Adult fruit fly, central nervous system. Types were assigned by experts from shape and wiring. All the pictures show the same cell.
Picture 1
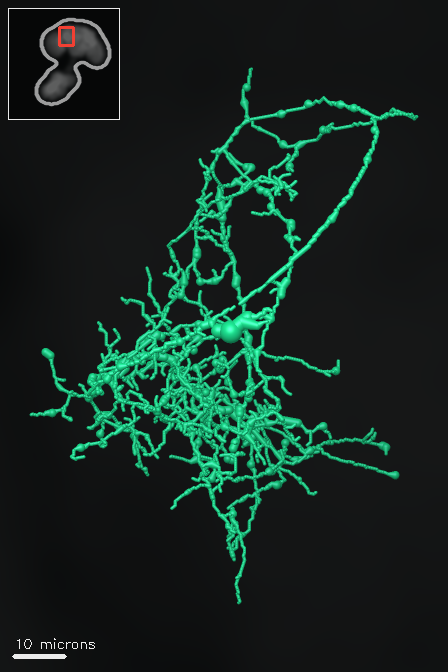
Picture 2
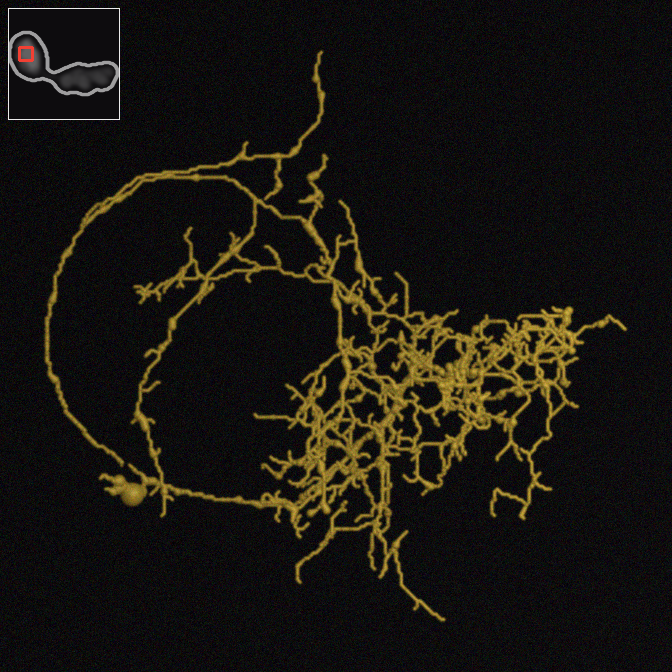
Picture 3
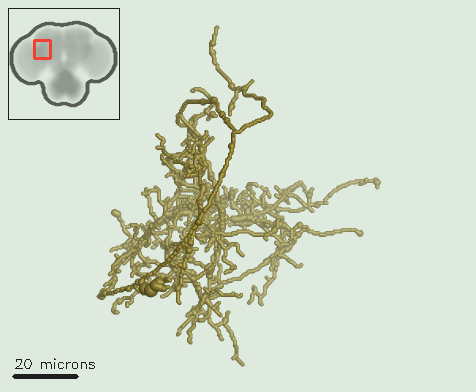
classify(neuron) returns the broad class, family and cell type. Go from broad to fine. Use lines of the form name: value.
broad class: central-brain intrinsic neuron
family: hemilineage VLPa1_lateral
cell type: AVLP283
